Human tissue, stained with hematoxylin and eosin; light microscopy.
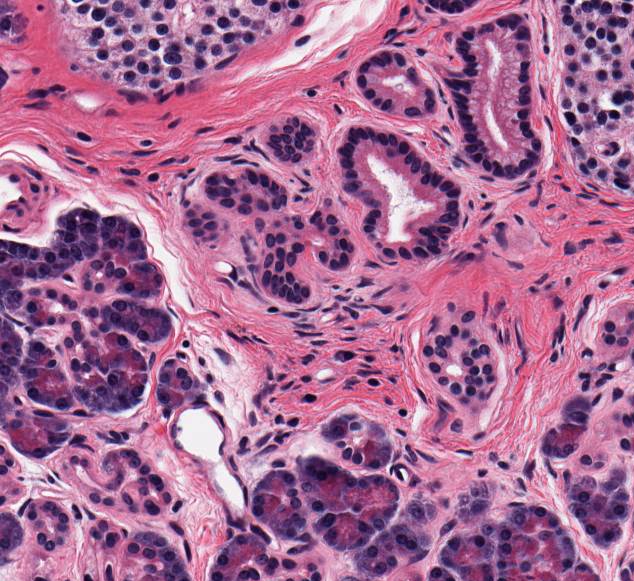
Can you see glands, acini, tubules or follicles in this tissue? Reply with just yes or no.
Yes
